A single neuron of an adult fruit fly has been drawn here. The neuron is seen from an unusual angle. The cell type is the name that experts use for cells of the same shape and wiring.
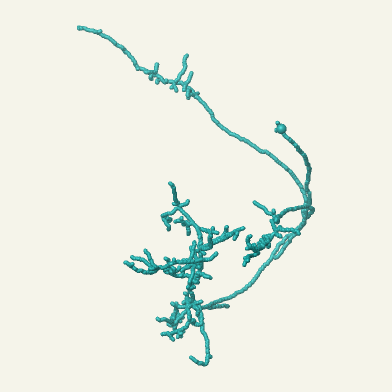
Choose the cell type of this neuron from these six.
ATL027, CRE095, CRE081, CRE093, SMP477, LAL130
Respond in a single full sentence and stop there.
The neuron is typed under the name CRE095.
